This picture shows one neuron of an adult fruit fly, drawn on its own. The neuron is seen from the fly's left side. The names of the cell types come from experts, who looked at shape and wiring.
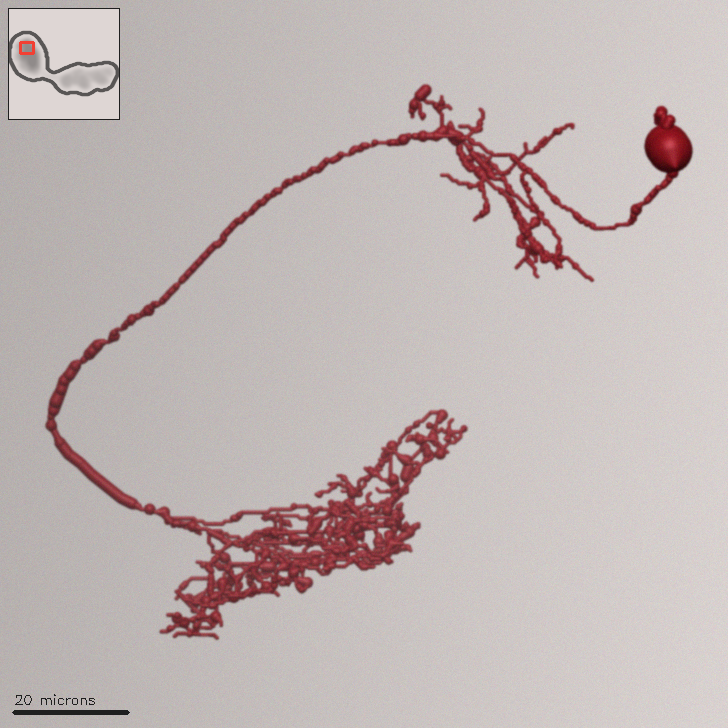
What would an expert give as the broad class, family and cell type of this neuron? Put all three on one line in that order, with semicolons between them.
central-brain intrinsic neuron; hemilineage DL1_dorsal; FB2E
